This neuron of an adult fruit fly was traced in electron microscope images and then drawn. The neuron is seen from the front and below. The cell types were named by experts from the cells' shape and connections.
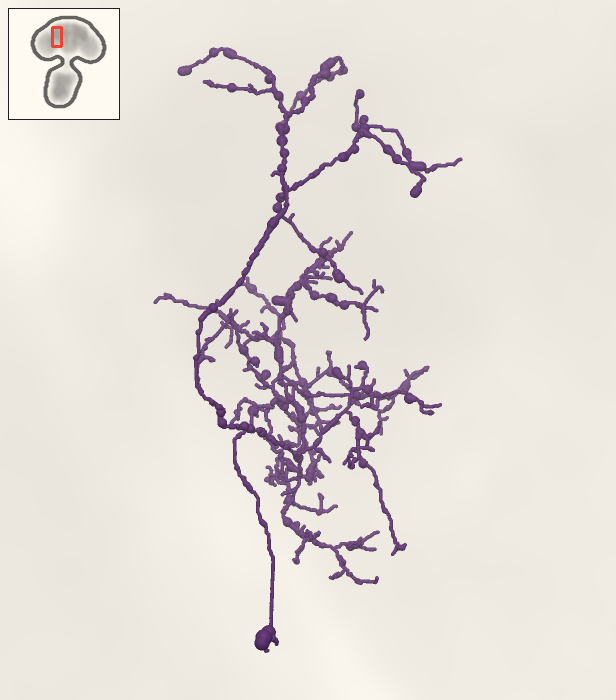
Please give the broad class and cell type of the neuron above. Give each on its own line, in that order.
central-brain intrinsic neuron
CB3499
